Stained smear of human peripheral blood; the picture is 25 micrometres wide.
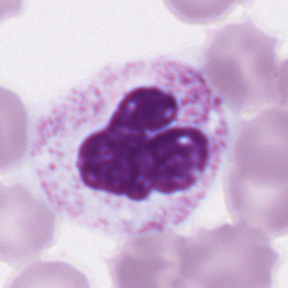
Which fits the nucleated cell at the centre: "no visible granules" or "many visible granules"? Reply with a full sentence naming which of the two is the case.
Many granules are visible within its cytoplasm.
